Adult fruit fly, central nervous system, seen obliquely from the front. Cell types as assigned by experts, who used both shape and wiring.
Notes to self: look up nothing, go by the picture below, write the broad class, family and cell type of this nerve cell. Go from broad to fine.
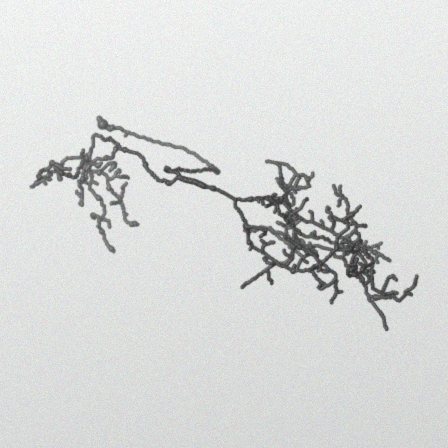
central-brain intrinsic neuron; hemilineage SLPpm3; CB3121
